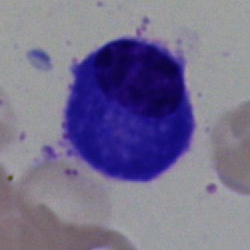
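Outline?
Roughly round, with a few slightly flattened sides.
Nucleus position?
Off-centre, toward the top.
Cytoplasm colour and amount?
Deep, intense blue; abundant, filling most of the lower part of the cell.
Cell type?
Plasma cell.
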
